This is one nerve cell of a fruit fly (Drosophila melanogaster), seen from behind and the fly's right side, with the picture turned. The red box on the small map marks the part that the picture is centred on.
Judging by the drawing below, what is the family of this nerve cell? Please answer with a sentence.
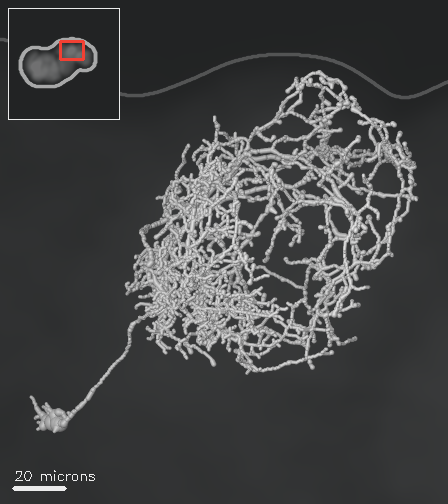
The family is hemilineage 09A.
